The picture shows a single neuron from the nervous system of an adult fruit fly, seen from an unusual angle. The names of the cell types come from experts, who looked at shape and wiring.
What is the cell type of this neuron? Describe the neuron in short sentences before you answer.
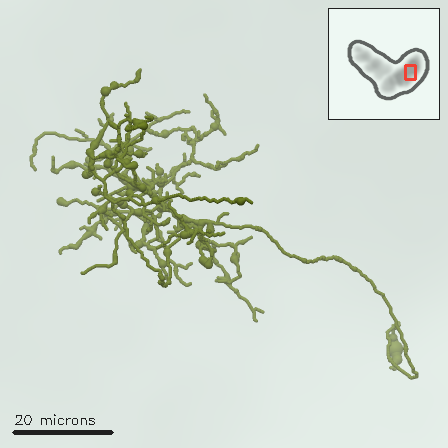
The cell body can be seen at the lower right of the picture. From left to right in the picture it spans about 80 microns. The picture shows dozens of branch ends. Its broad class is central-brain intrinsic neuron. Its cell type is WED056.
